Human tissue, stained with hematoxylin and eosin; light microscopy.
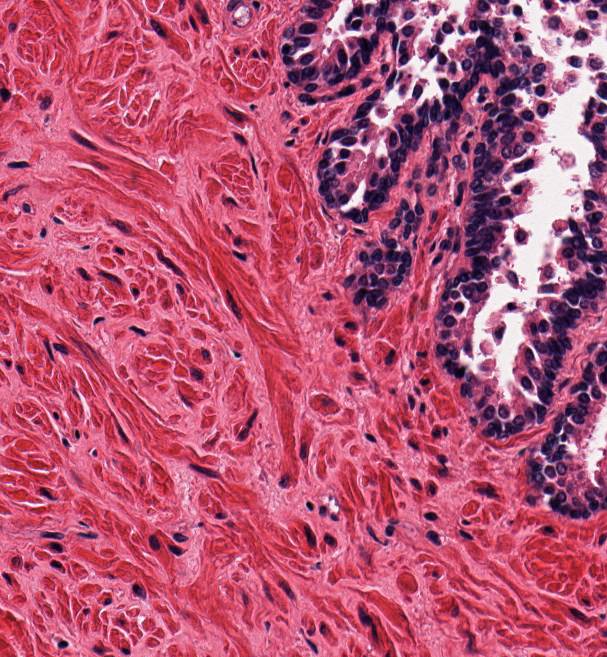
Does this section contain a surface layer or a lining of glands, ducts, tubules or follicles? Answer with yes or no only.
Yes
